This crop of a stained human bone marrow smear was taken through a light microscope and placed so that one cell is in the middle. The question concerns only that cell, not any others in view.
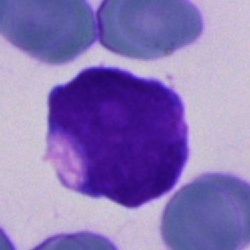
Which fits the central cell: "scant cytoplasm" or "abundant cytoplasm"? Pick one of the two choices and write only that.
Scant cytoplasm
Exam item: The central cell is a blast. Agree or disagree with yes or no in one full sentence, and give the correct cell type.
Yes, the central element of the crop is a blast.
